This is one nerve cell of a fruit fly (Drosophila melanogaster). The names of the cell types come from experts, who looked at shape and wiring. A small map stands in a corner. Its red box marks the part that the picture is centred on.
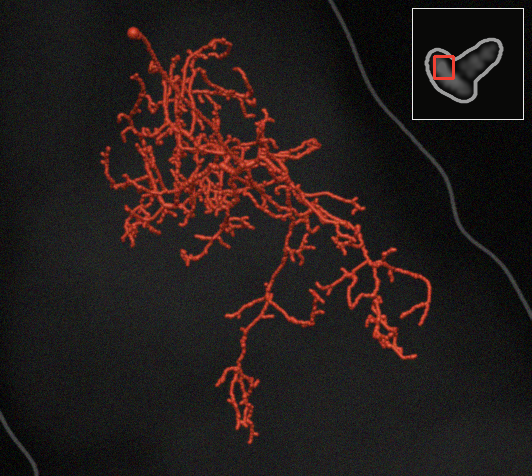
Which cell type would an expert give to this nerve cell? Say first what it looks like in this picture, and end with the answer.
The cell body is at the upper left of the picture. In this view it is about as wide as it is tall. This is a visual projection neuron. The cell type is LoVP50.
